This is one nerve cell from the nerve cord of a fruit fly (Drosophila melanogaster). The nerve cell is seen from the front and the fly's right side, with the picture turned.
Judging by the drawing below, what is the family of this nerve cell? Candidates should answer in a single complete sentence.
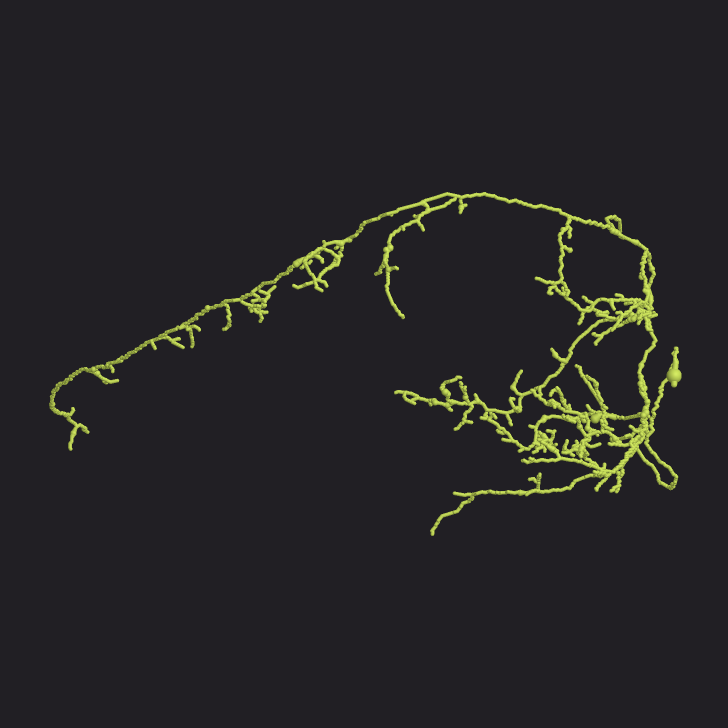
Family assignment for this nerve cell is hemilineage 19A.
